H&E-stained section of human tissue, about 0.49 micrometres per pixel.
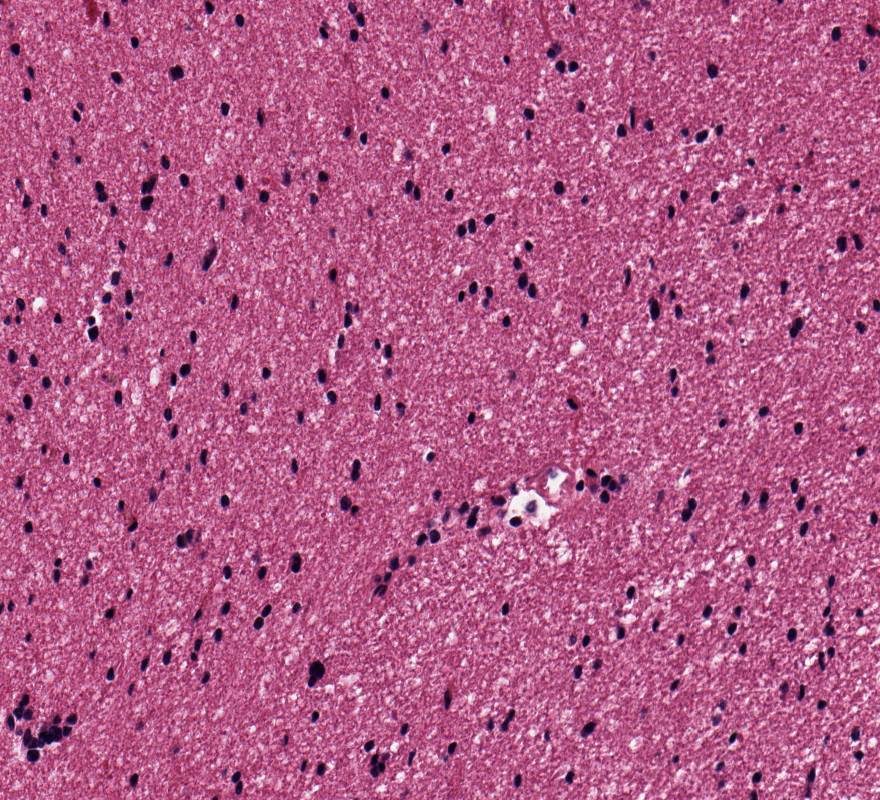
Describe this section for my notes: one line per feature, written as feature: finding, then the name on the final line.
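Nuclei: mostly small, round to oval, darkly stained
Cytoplasm: not distinct around most small dark nuclei
Vessel: small, just right of centre, in a clear space, a few nuclei crowded beside it
Cluster: small, tight, dark nuclei in the lower left corner, standing out from the even spread
Section: cerebral cortex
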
